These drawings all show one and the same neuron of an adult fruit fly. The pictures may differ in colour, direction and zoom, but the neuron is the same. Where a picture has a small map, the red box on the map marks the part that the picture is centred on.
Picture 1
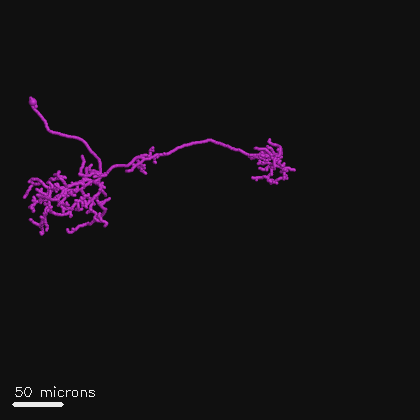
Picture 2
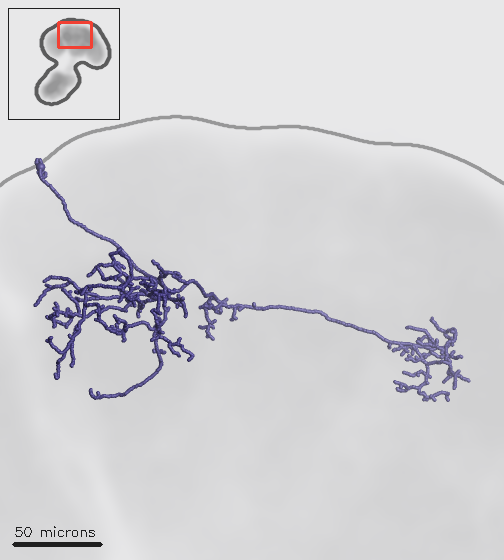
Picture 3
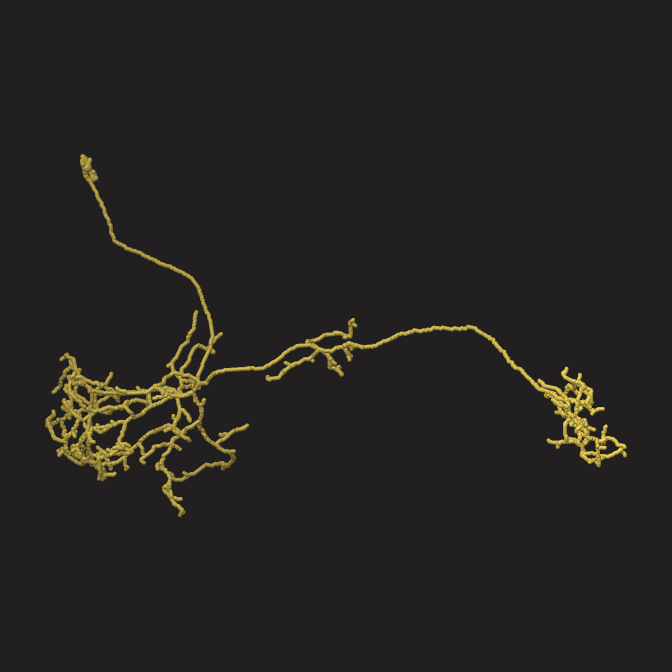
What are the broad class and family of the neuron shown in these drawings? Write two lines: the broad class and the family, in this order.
central-brain intrinsic neuron
hemilineage LHl2_ventral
